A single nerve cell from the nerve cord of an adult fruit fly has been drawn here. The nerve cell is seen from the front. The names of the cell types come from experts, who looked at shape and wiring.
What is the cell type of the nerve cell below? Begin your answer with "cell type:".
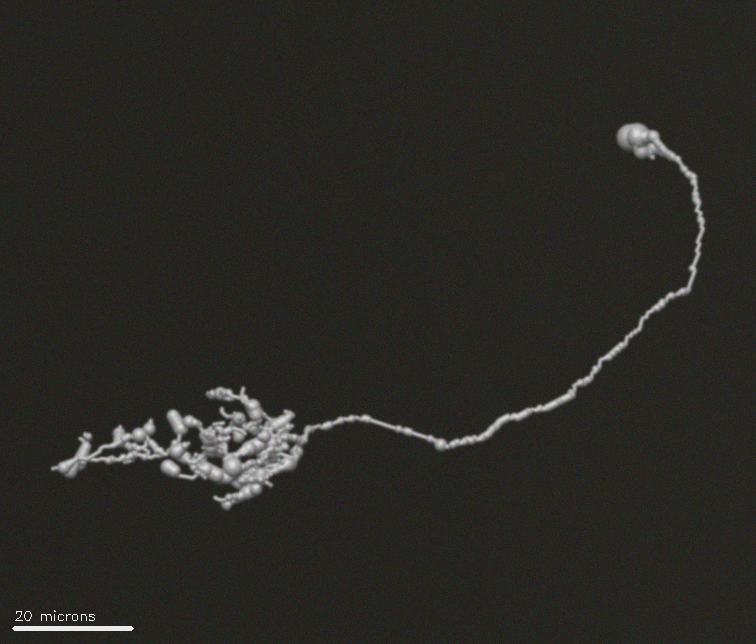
cell type: IN09A053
